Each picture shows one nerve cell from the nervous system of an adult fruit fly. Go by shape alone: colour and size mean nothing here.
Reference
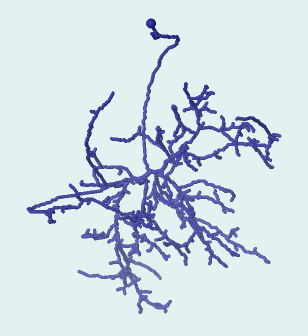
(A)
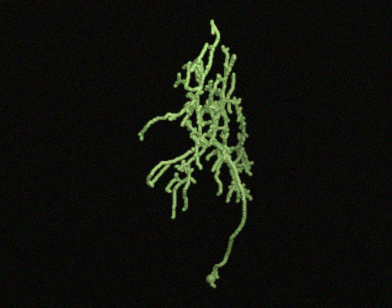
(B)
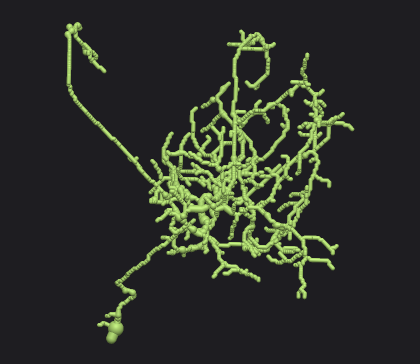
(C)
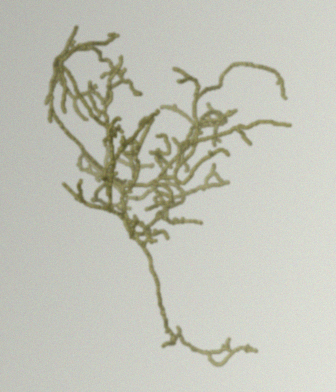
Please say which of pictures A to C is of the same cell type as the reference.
Picture A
